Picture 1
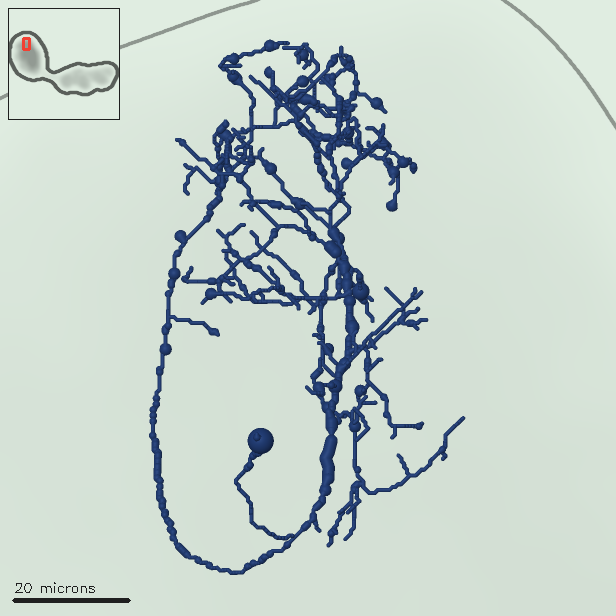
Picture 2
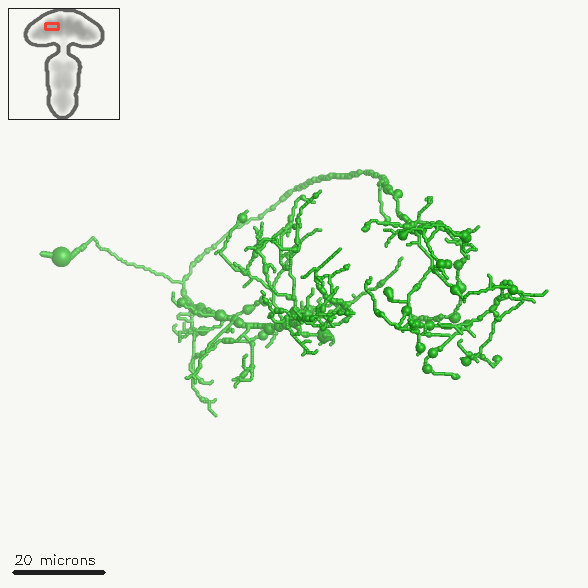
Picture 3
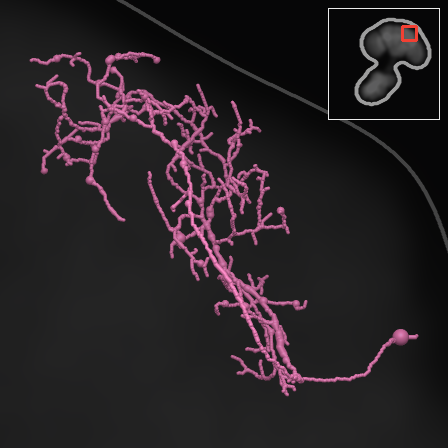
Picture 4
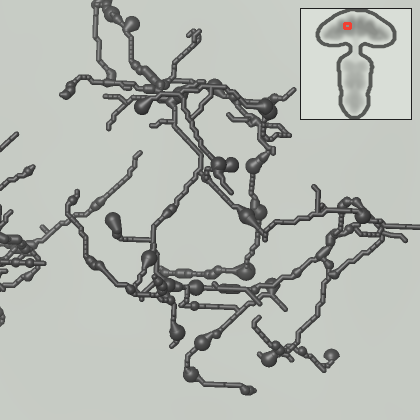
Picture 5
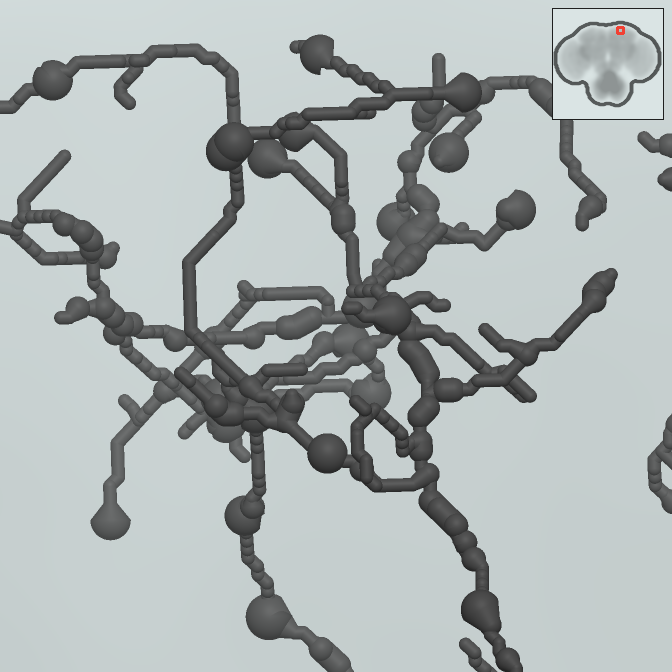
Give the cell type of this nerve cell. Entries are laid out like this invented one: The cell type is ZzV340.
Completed: The cell type is CB1923.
